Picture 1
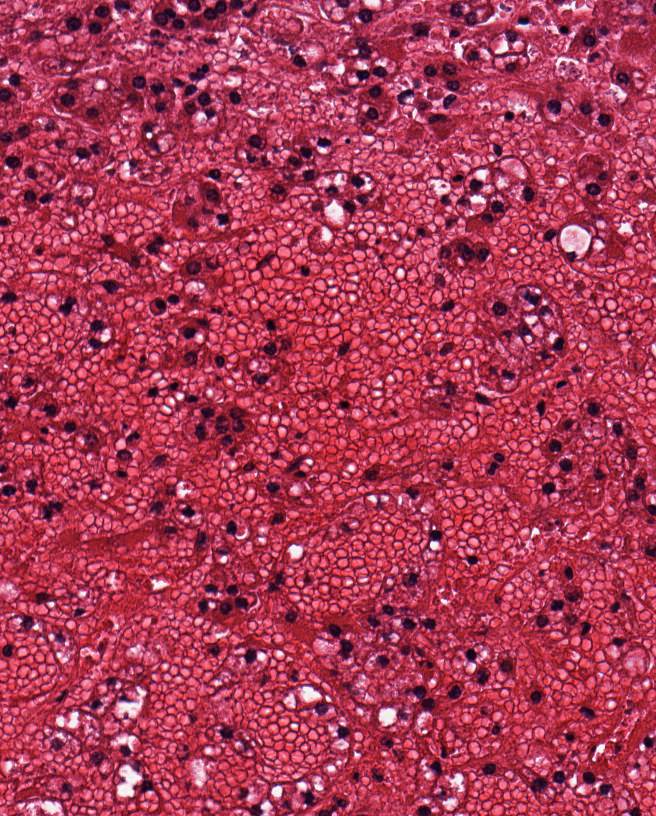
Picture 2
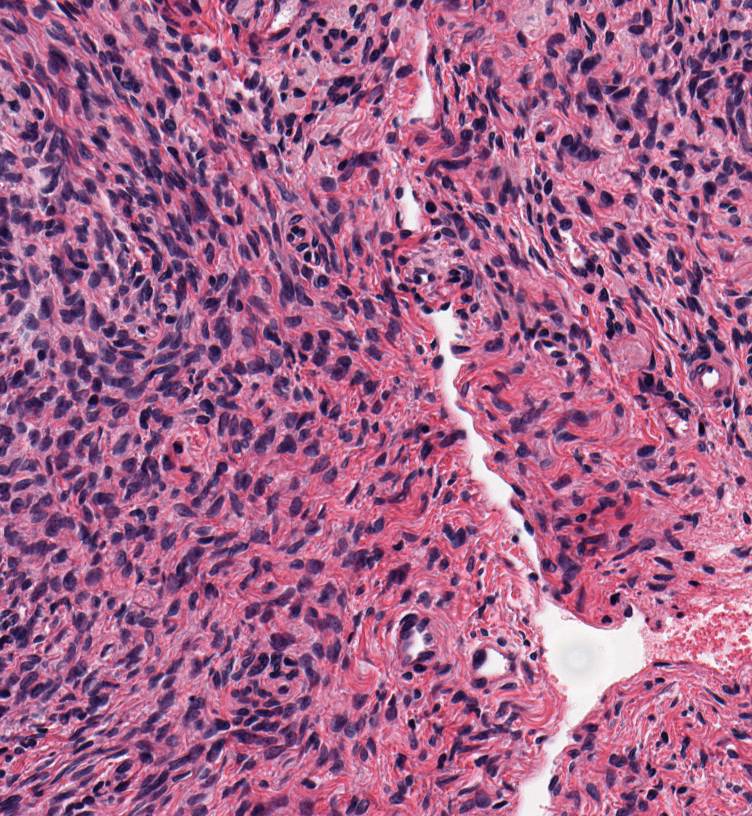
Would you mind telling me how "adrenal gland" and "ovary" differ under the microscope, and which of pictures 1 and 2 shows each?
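The adrenal gland is in picture 1 and the ovary in picture 2. Arrangement: in picture 1, large polygonal cells lie in nests and cords throughout the field, separated by thin pink strands, while in picture 2 densely packed spindle-to-ovoid cells fill almost the whole field in sheets.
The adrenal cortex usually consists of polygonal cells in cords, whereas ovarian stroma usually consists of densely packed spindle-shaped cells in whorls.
Cytoplasm: most adrenal cells have abundant, foamy cytoplasm filled with many small clear vacuoles outlined by pink walls; the ovarian cells have scant cytoplasm and indistinct borders. Nuclei: small, round and darkly stained in the adrenal gland, but dark-staining, elongated to ovoid and lying close together in the ovary. Stroma: scant in the adrenal gland, forming only thin septa with a few elongated dark nuclei. Other: a small cluster of red blood cells lies at the lower right edge of the ovary picture, beside a cleft.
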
